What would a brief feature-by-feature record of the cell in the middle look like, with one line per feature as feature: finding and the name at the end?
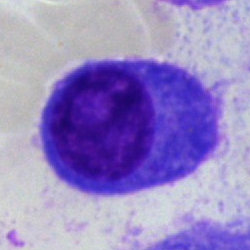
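Chromatin: dark purple, somewhat clumped, lighter patches between clumps
Cytoplasm: widest on the right side
Granules: none distinct
Vacuoles: none seen
Name: plasma cell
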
